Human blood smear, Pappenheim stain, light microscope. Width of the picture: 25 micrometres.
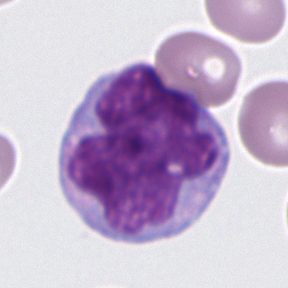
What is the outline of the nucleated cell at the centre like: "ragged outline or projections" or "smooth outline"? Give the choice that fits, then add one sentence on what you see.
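Smooth outline. The cell's outline is round and smooth.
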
